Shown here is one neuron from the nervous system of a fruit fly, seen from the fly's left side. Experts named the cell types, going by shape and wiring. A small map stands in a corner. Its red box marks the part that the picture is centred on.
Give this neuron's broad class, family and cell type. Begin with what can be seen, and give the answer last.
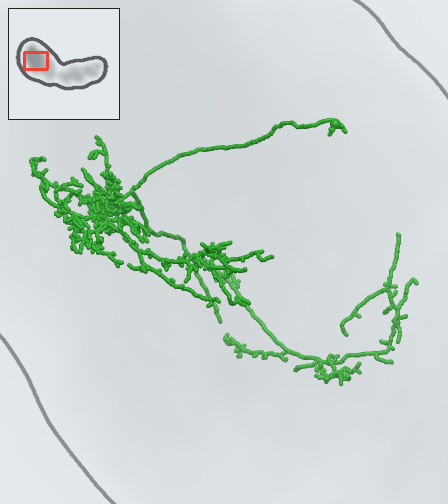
The cell body is at the upper right of the picture. The picture shows dozens of branch ends. It is a central-brain intrinsic neuron. Its family is hemilineage DM5_central. It is of cell type LAL168.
